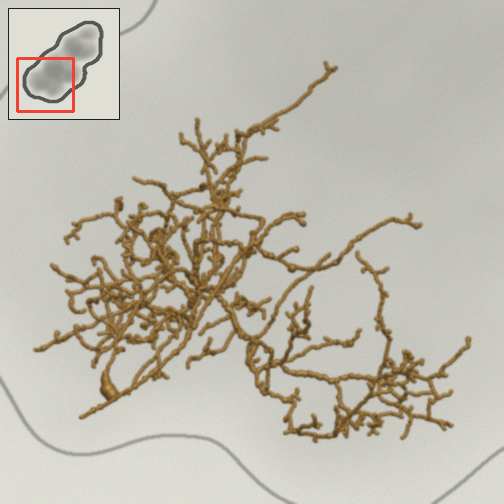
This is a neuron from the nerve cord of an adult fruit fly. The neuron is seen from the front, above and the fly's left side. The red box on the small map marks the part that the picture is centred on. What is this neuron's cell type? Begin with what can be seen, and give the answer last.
The picture shows more than a hundred branch ends. In this view it is about as wide as it is tall. It is an ascending neuron. The cell type is AN08B026.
